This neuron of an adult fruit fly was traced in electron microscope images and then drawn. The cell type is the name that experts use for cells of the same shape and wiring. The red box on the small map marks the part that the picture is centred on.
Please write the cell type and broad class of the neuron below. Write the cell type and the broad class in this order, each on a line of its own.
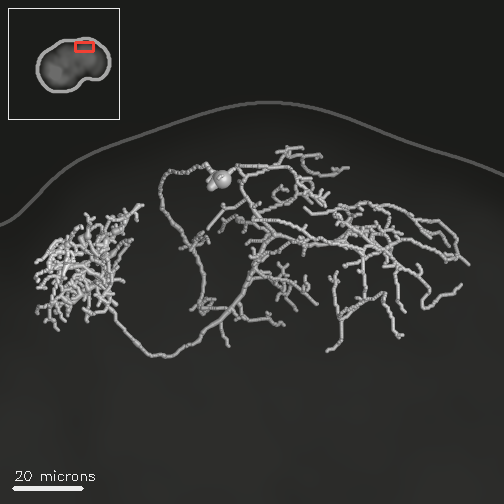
SMP335
central-brain intrinsic neuron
